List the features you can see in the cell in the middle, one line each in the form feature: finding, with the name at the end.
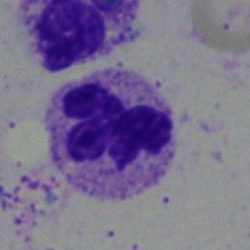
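Outline: round all the way around
Chromatin: dark purple, condensed
Nucleoli: look closely, and you will find none in the nucleus
Cell: segmented neutrophil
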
